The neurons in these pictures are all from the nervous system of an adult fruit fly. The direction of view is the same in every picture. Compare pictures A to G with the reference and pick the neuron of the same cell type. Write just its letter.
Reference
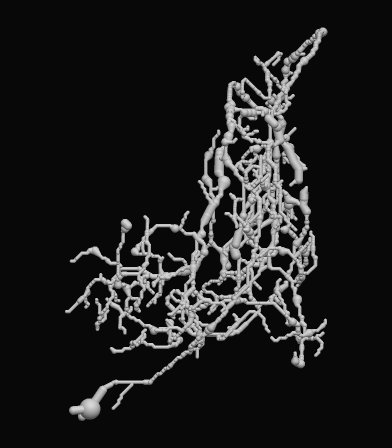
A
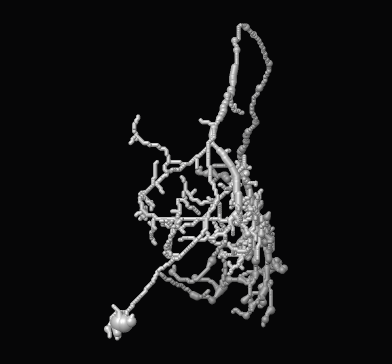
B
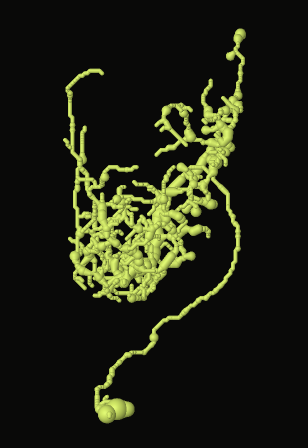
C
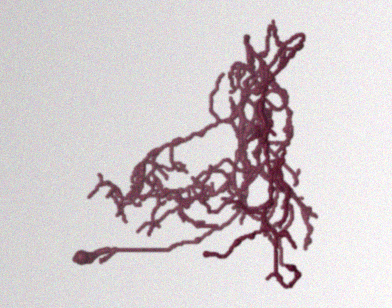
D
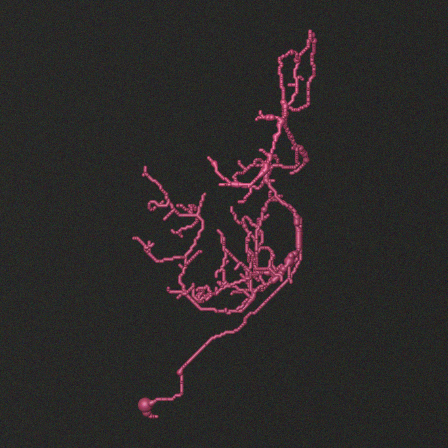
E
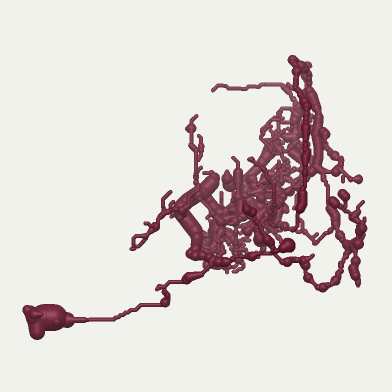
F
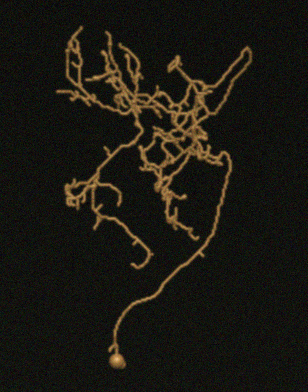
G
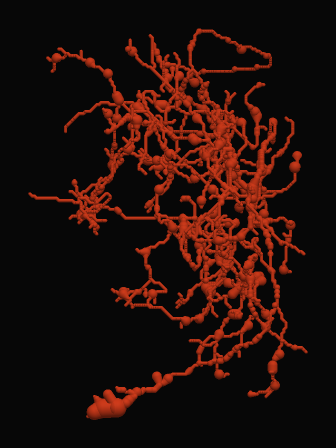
C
